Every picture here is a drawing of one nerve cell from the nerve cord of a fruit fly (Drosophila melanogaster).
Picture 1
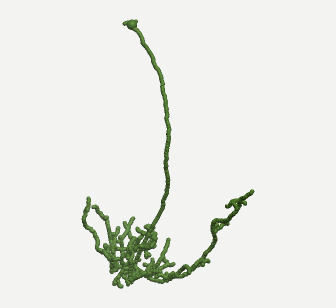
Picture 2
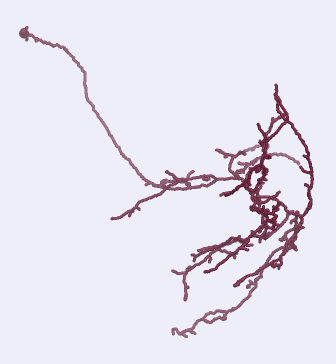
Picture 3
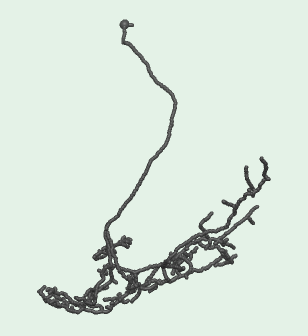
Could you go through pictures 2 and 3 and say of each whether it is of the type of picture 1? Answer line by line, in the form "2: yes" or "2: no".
2: no
3: no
